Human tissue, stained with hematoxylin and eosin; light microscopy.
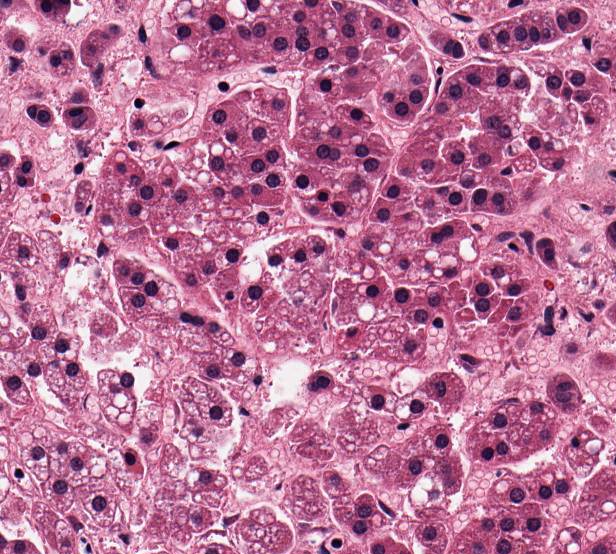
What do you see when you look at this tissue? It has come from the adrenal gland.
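Large polygonal cells throughout, in thick cords and nests separated by narrow slit-like spaces. Cytoplasm abundant, pink, finely granular. Several small clear round vacuoles in the cytoplasm of many cells. Cells with two nuclei scattered throughout the field.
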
